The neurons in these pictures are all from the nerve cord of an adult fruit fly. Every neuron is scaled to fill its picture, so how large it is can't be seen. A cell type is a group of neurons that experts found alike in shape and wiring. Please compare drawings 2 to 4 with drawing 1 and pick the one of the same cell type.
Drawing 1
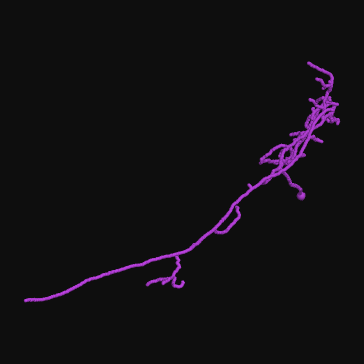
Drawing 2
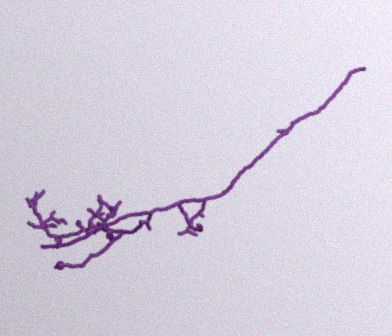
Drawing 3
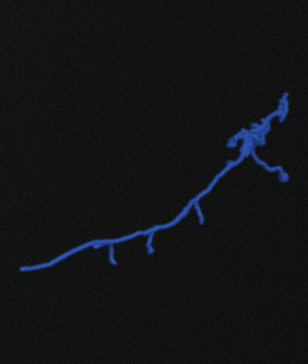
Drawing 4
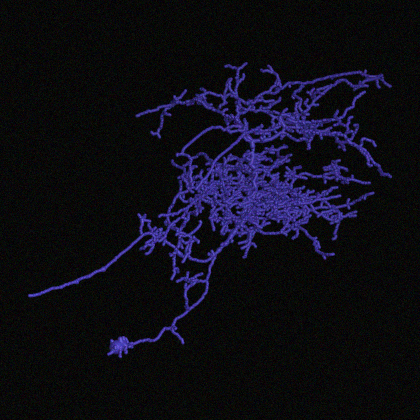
2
